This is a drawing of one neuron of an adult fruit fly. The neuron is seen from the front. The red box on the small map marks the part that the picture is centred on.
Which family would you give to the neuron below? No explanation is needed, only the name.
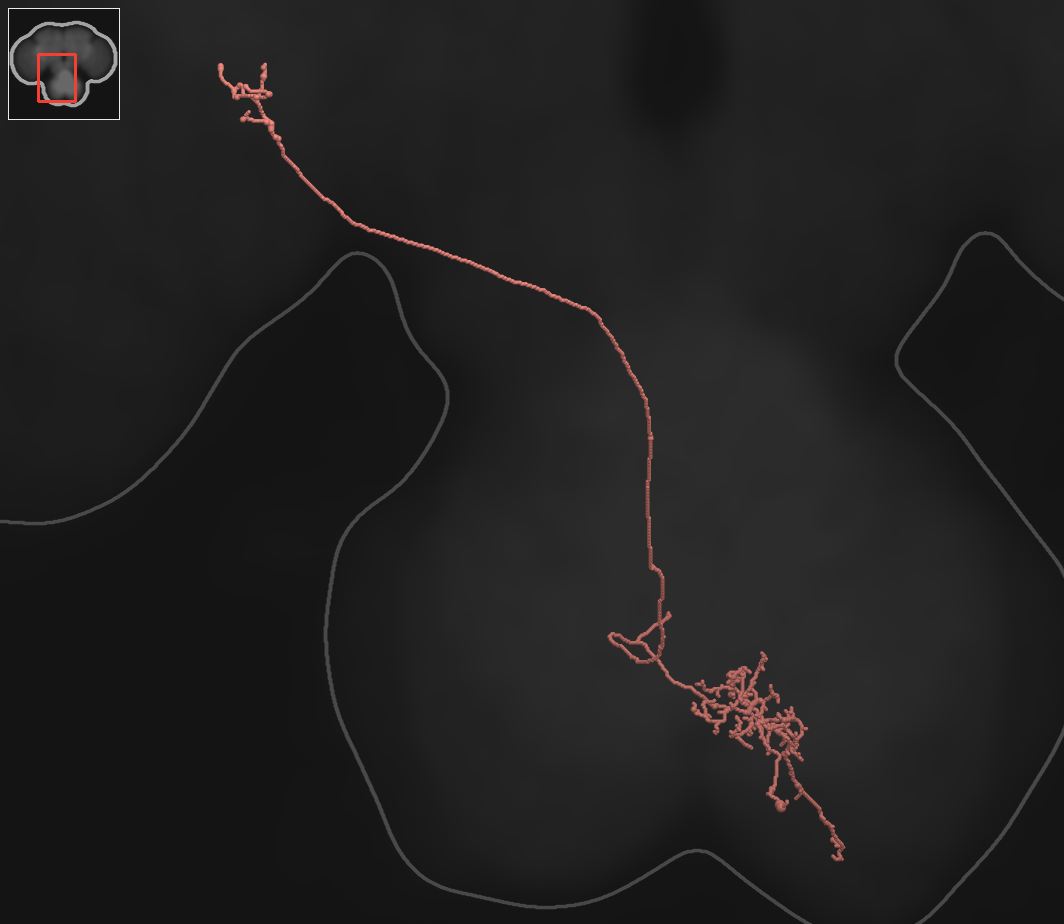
hemilineage 10B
